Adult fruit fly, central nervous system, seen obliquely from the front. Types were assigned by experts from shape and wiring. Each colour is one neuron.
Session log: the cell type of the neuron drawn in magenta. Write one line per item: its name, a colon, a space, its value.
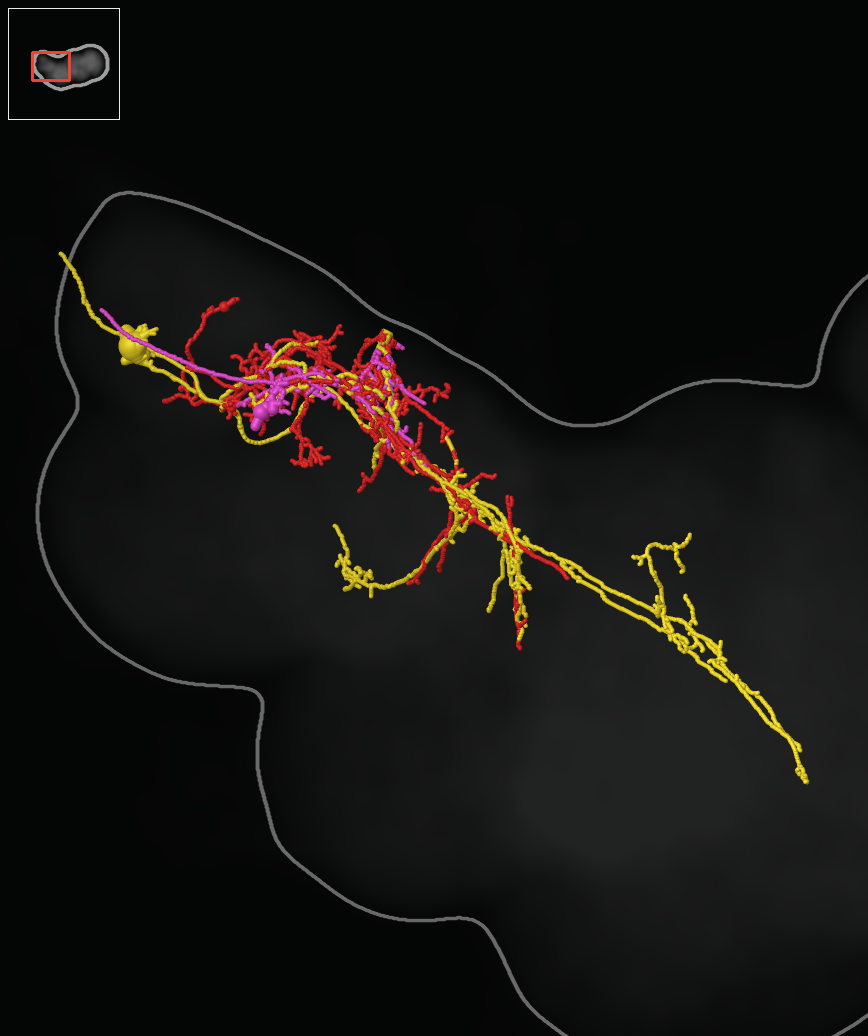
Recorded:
cell type: MNad54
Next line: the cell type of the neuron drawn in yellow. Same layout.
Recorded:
cell type: MNad21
